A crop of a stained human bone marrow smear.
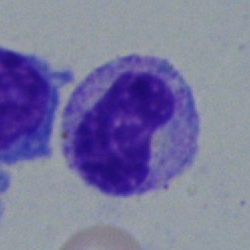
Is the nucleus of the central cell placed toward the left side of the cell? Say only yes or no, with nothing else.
Yes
